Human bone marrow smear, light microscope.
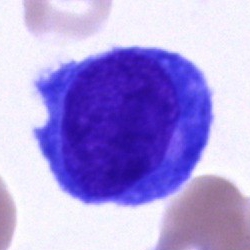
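Blast, bearing small blunt cytoplasmic protrusions and notches along its left margin. Most of the cell is taken up by the nucleus, leaving only a narrow rim of deep blue cytoplasm. On the right side of the nucleus lies a paler crescent-shaped zone.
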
